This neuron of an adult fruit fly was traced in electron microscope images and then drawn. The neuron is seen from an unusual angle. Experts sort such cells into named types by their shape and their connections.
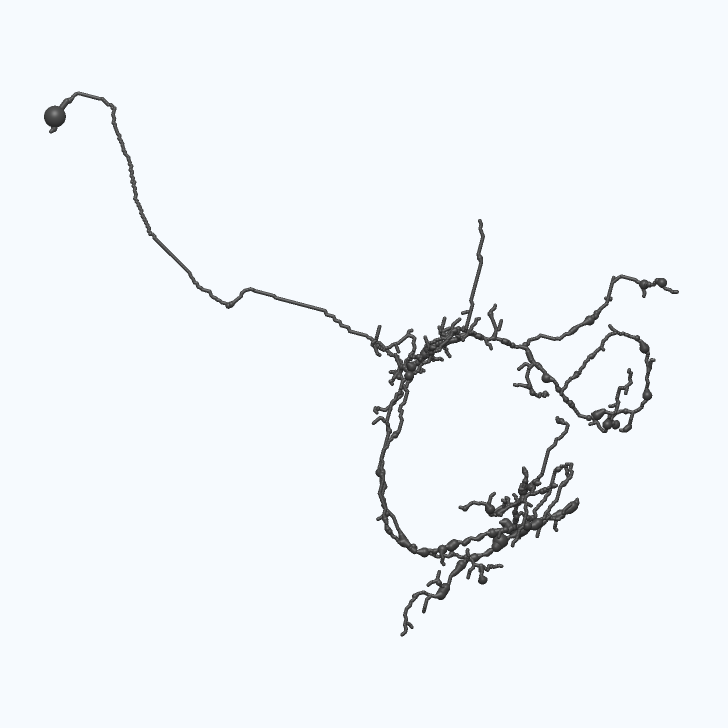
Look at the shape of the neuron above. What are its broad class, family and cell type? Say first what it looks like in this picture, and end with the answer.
The cell body is at the upper left of the picture. The picture shows dozens of branch ends. Its broad class is nerve-cord intrinsic neuron. The family is hemilineage 14A. It is of cell type IN14A088.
